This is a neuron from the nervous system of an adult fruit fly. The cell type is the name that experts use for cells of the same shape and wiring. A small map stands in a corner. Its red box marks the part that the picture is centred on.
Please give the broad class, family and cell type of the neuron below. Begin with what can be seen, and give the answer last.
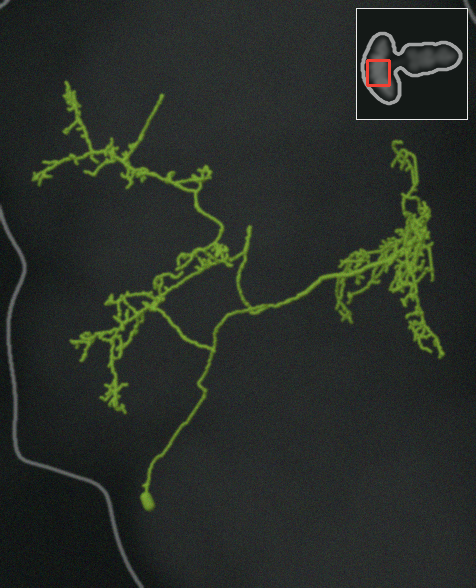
It lies in the brain. Dozens of branch ends can be seen. This is a central-brain intrinsic neuron. The family is hemilineage WEDd1. It is of cell type IB005.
